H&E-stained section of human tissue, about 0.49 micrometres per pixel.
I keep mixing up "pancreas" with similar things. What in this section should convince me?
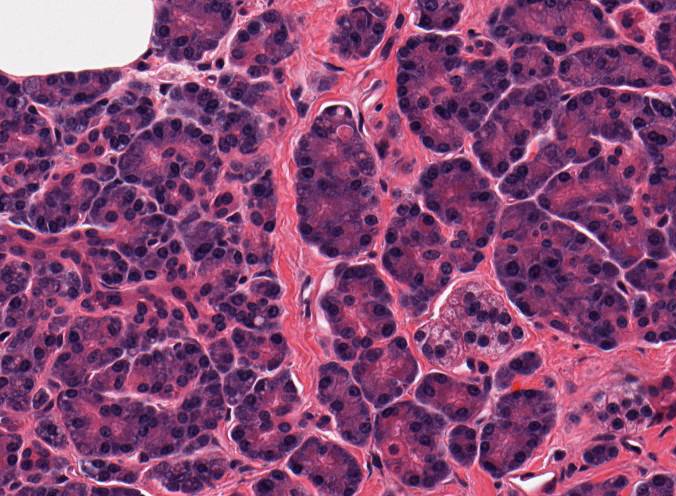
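Tissue: pancreas.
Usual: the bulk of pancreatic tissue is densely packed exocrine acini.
Seen: closely packed acini grouped into lobules by thin pink fibrous septa; fits.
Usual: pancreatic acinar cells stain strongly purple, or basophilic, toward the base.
Seen: acinar cells with deep purple basal cytoplasm and pinker apical cytoplasm; fits. Also seen: round acinar nuclei at the cell base, toward the outer edge of each acinus. Also seen: a band of pink collagenous stroma running roughly vertically through the middle of the field.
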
